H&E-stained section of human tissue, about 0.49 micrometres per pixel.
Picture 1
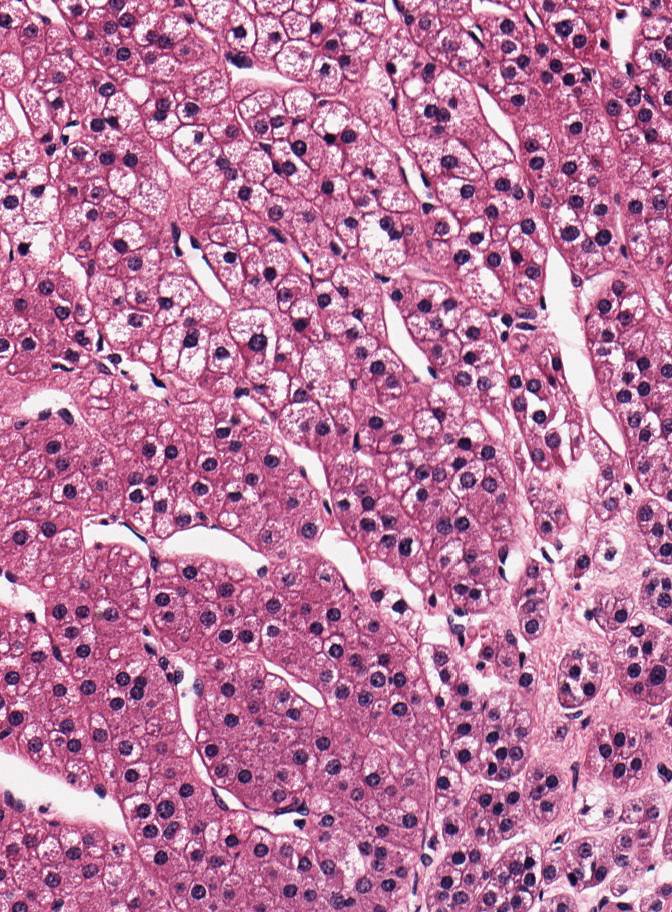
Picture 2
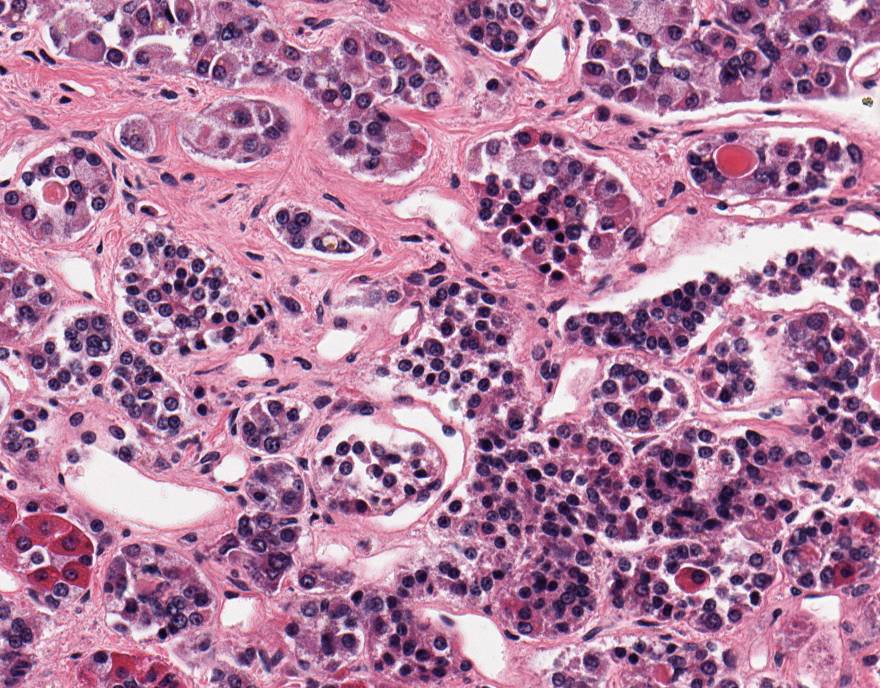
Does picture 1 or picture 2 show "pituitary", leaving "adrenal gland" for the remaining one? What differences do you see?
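The adrenal gland is in picture 1, the pituitary in picture 2. In the adrenal gland, cells with pale, finely vacuolated, foamy cytoplasm occupy the upper part of the field, while those at lower left have denser, evenly pink granular cytoplasm with few vacuoles.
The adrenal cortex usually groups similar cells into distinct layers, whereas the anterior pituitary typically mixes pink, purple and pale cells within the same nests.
The pituitary cells lie in rounded nests and cords divided by bands of pink fibrous stroma, with round, dark, fairly uniform nuclei, and a cluster of bright red cells sits at the lower left edge.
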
